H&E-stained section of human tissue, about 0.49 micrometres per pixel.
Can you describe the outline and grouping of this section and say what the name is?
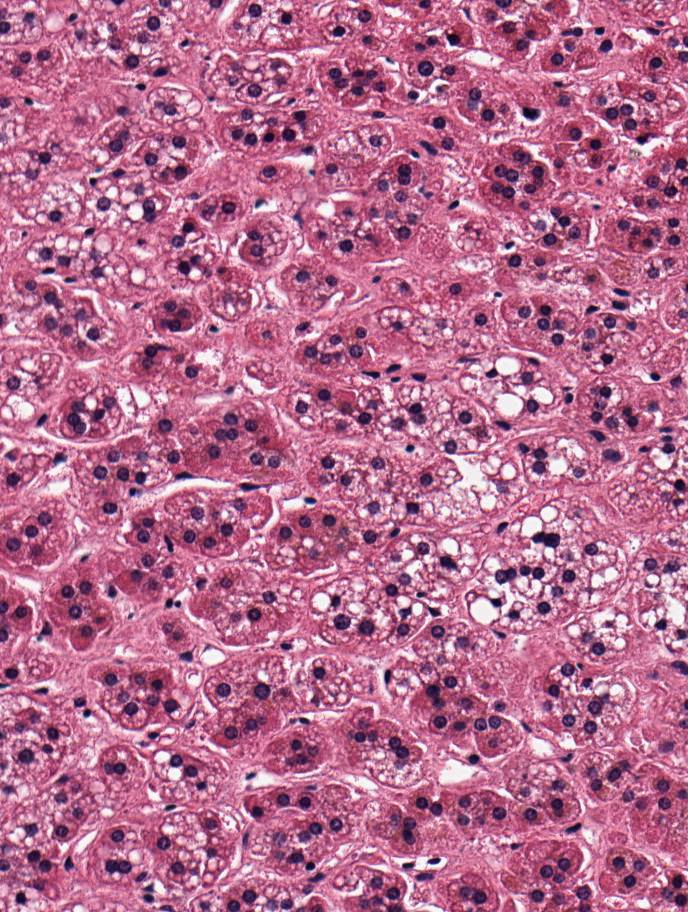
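Many cells have cytoplasm filled with numerous small clear vacuoles. Others show dense pink cytoplasm with few or no vacuoles. The palest, most vacuolated cells are concentrated in the right-centre of the field. The thin septa between the cell nests carry small elongated dark nuclei. This section is adrenal gland.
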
